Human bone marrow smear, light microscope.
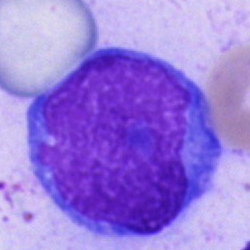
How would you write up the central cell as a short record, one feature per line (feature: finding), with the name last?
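Nucleus: large, filling most of the cell
Chromatin: finely granular, with many small pale spots scattered through it
Nucleolus: one, pale bluish and rounded, near the centre of the nucleus
Outline: roughly rounded, with a few slightly angular edges
Name: blast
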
